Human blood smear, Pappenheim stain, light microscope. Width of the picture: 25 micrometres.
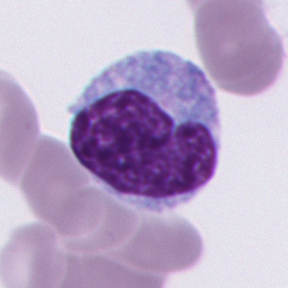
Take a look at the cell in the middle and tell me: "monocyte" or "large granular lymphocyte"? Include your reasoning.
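This is a monocyte, I think. What weighs most is the granules: fine purplish ones scattered like dust throughout the cytoplasm.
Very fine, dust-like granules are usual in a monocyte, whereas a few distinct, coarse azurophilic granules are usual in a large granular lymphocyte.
Then the nucleus: a notch on its upper right side gives it a bean shape rather than a round outline.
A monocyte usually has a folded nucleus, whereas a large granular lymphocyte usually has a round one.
The chromatin itself is dark purple and coarsely clumped, with paler patches between the clumps. Most of the cytoplasm sits as a pale lilac-grey cap above the nucleus, which lies toward the bottom of the cell. The cell is about 14 micrometres across, and its nucleus, about 13 by 9 micrometres, fills about 60% of the cell's area.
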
